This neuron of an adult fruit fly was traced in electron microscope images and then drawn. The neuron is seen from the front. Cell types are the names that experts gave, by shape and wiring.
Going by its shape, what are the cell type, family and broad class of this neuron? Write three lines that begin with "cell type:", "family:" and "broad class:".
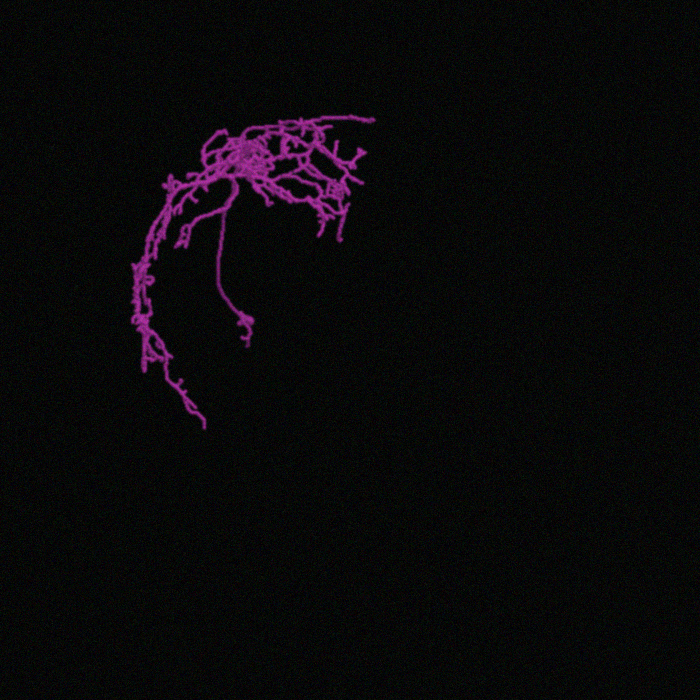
cell type: IN03B053
family: hemilineage 03B
broad class: nerve-cord intrinsic neuron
